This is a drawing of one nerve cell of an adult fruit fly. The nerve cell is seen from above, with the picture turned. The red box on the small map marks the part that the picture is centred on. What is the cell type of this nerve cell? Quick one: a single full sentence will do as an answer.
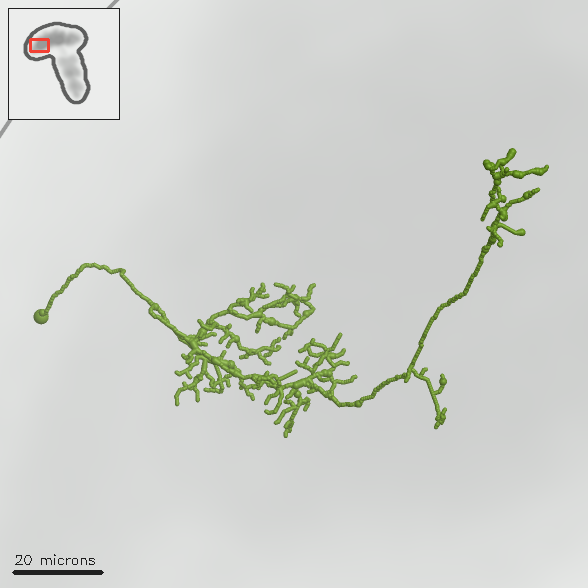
This nerve cell falls under the cell type TmY13.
